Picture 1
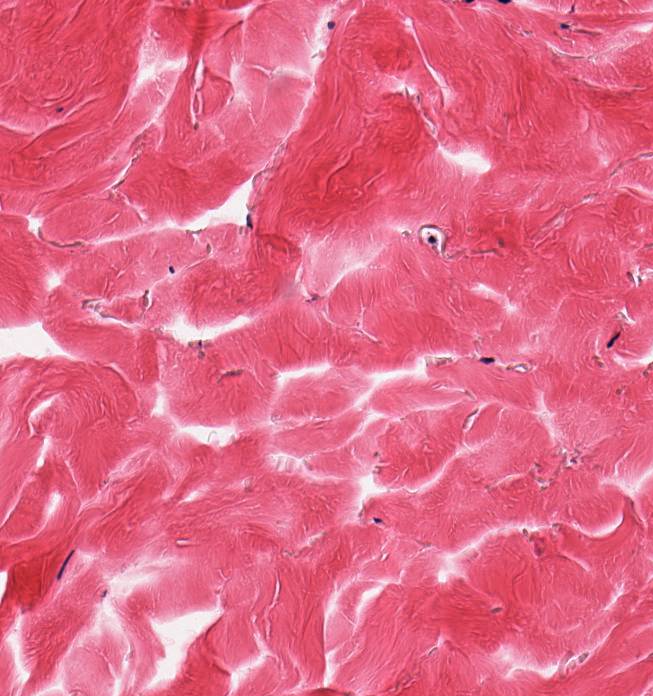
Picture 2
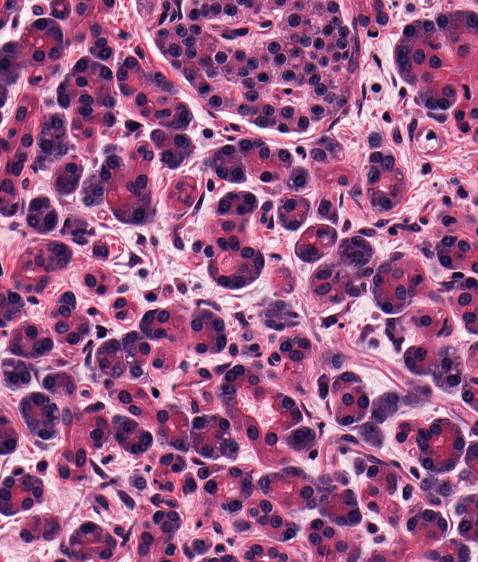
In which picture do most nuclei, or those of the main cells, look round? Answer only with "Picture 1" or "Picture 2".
Picture 2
